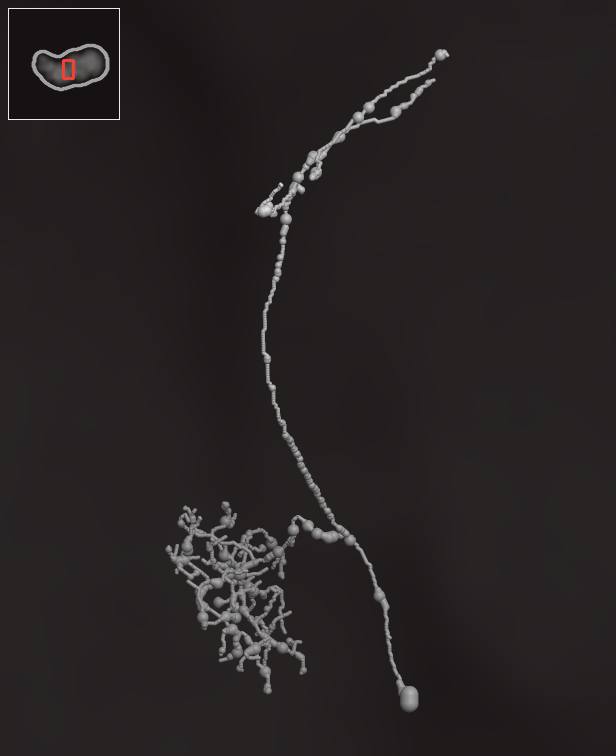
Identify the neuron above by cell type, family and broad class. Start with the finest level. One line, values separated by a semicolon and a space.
LC25; LC; visual projection neuron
